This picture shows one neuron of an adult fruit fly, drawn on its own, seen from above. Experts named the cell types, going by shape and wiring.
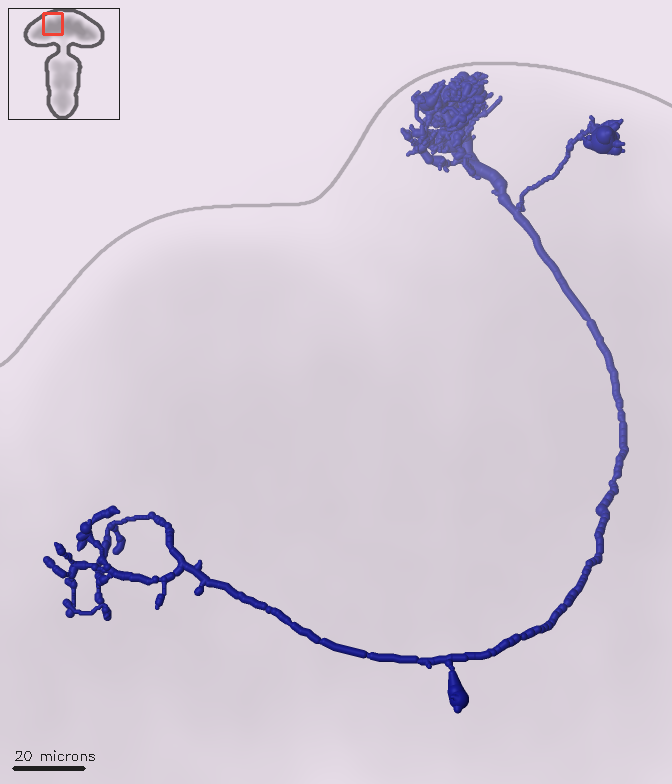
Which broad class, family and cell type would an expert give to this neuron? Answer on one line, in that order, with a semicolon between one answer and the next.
central-brain intrinsic neuron; hemilineage ALad1; VA1d_adPN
